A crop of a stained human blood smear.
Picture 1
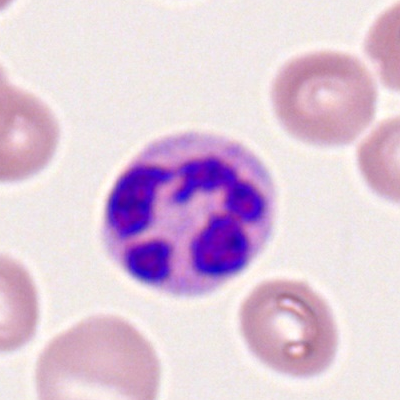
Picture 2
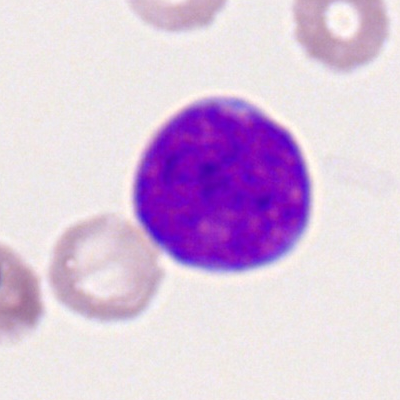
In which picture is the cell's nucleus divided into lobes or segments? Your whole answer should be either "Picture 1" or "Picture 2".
Picture 1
